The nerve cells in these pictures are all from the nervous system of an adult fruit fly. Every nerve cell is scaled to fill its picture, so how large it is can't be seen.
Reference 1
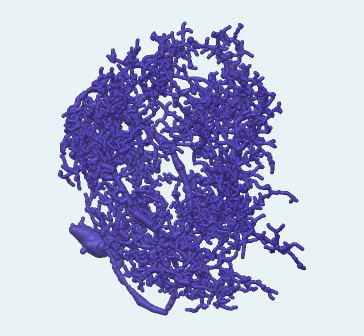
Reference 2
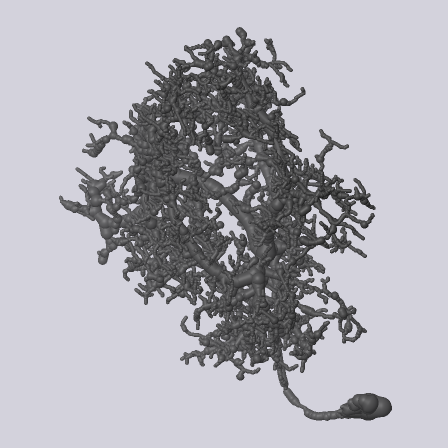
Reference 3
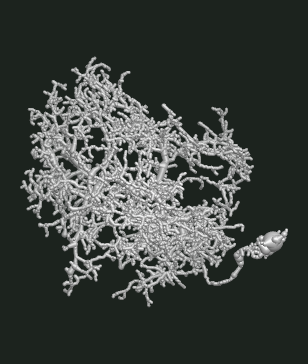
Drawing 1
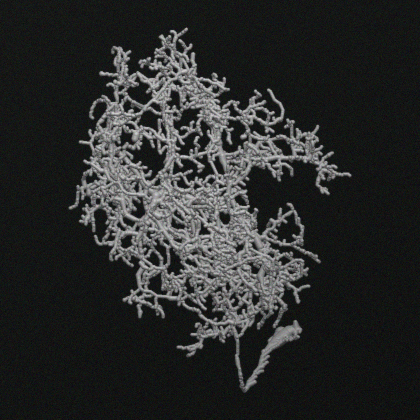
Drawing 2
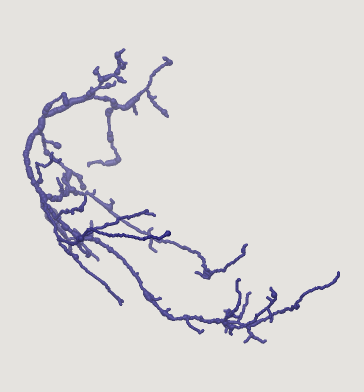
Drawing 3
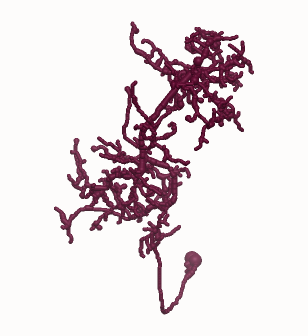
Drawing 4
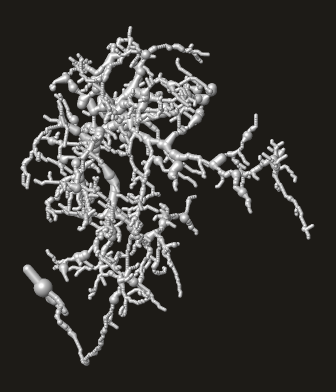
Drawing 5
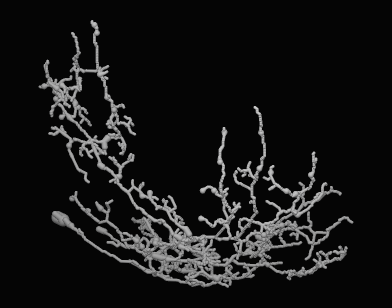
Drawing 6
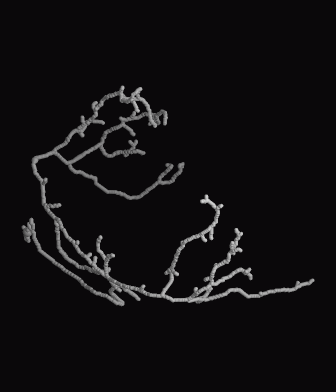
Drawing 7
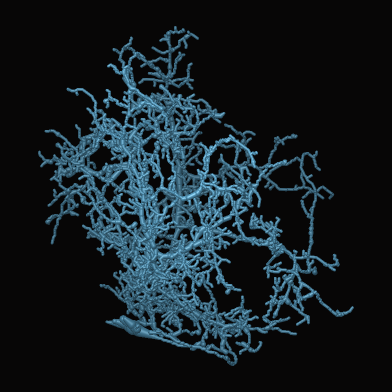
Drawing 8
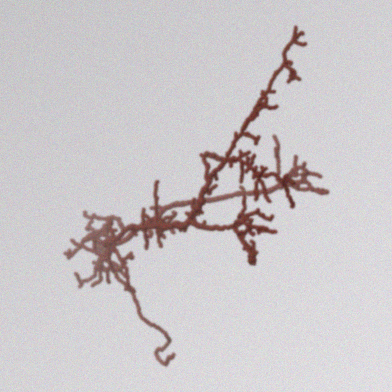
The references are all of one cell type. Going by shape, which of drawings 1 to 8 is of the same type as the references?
Drawing 1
